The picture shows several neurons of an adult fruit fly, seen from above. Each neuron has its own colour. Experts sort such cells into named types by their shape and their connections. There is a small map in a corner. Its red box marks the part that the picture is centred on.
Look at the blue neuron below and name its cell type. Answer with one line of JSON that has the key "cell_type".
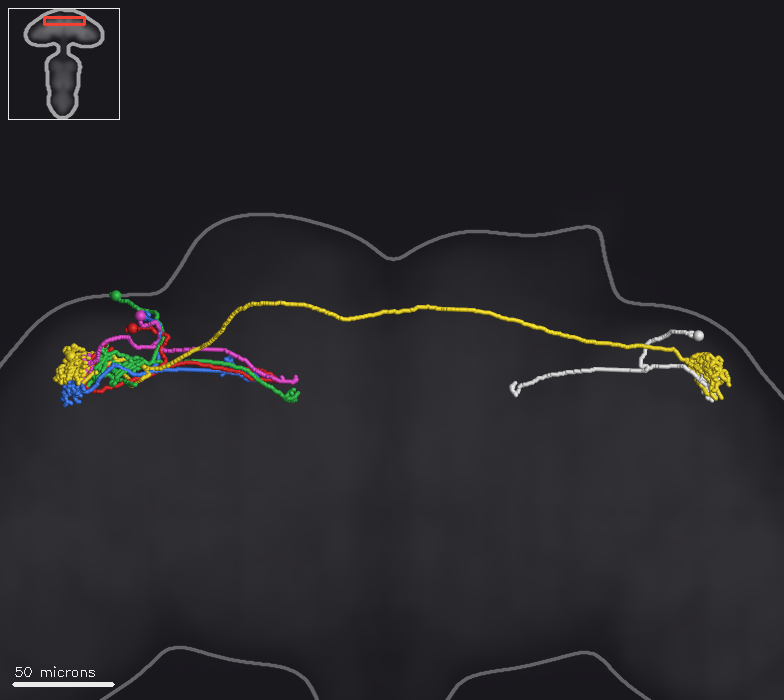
{"cell_type": "TuBu01"}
